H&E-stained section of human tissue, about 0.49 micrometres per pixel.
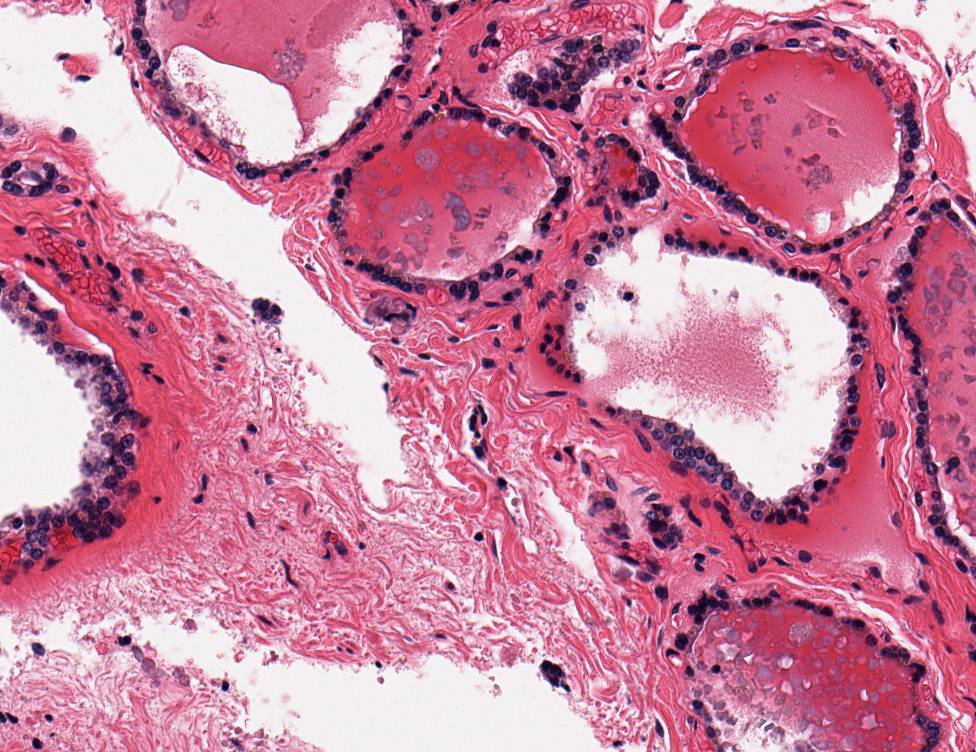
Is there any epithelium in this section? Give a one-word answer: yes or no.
Yes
